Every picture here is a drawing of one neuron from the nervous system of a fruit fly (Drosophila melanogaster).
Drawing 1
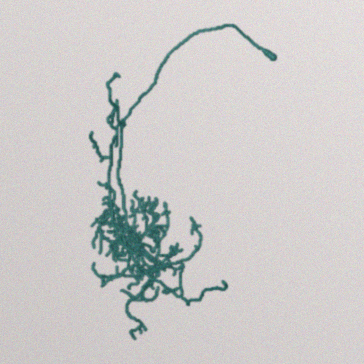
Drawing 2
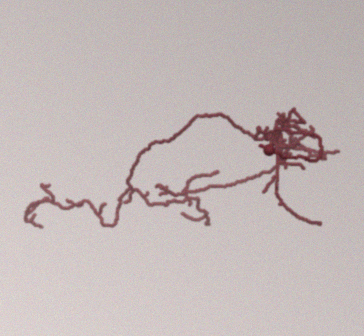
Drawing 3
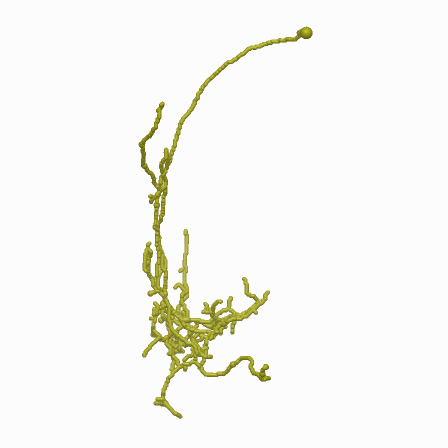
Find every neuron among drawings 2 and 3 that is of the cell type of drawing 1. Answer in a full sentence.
Drawing 3 is of the same cell type.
